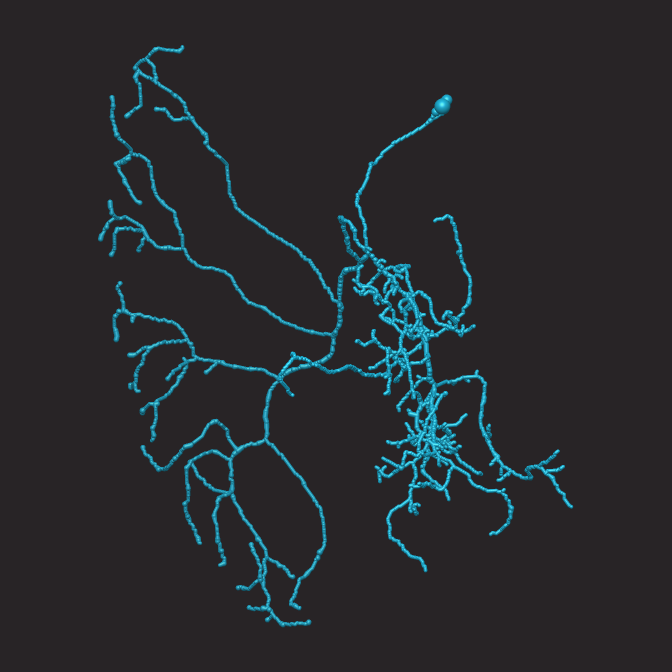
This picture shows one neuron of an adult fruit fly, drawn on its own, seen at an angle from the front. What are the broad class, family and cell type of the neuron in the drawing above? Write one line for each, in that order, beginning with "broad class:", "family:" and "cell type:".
broad class: visual centrifugal neuron
family: hemilineage VLPp&l1_posterior
cell type: LPT114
